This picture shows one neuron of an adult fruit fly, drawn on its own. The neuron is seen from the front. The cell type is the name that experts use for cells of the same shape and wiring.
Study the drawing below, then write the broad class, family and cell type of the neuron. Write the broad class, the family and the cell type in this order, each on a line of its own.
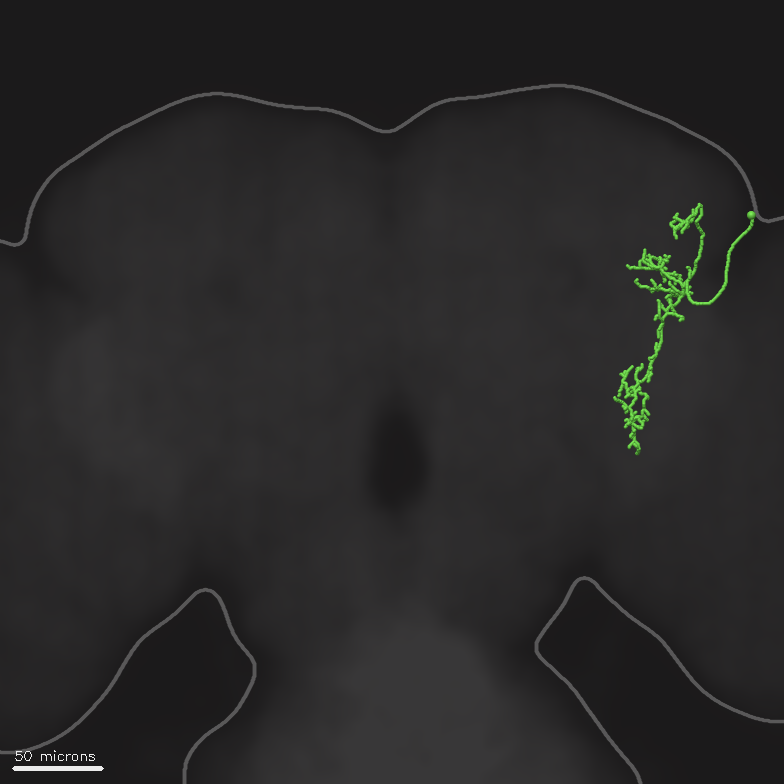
central-brain intrinsic neuron
hemilineage LHl1
AVLP003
